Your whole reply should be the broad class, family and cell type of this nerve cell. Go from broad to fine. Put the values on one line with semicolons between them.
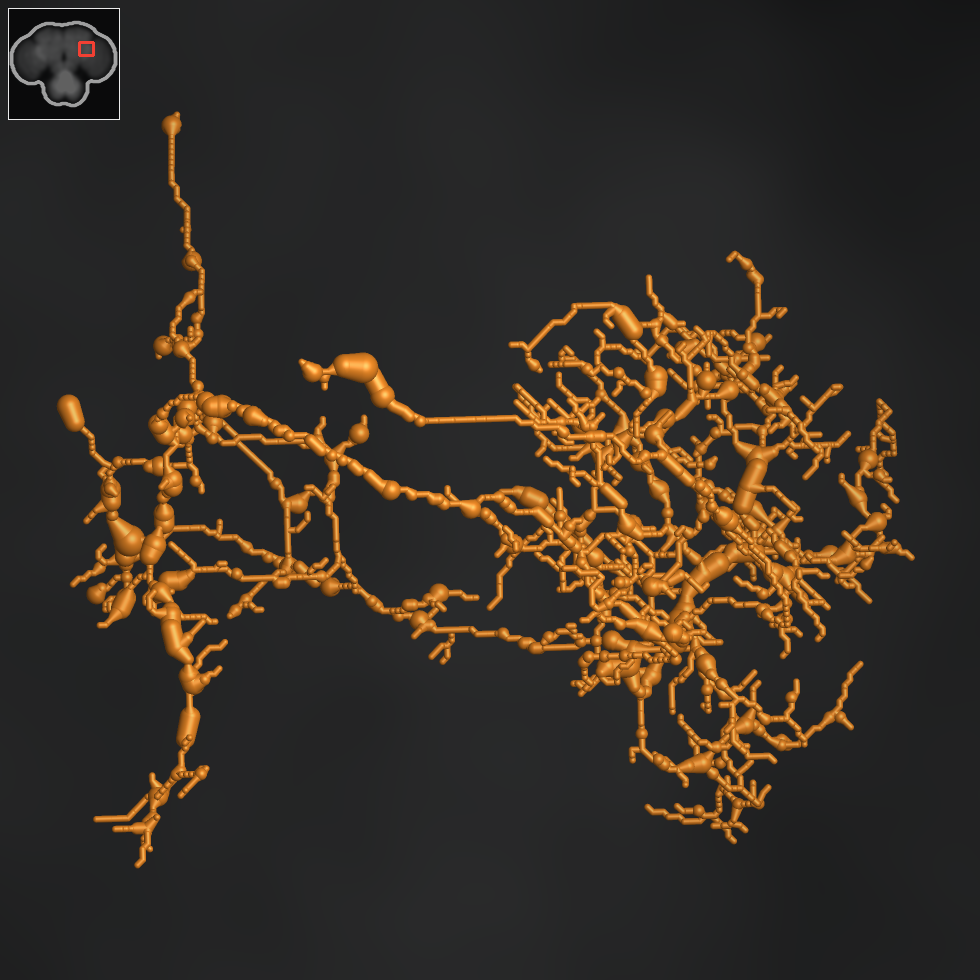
central-brain intrinsic neuron; hemilineage VLPa1_lateral; AVLP298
